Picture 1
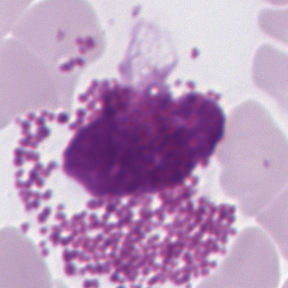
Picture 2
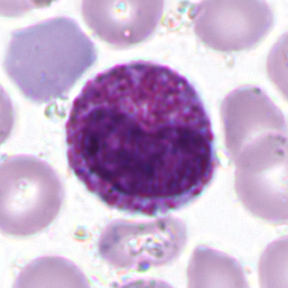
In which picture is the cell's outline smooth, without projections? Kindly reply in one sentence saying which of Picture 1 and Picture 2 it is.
The cell of Picture 2 has a smooth border with no projections, blebs or tags.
